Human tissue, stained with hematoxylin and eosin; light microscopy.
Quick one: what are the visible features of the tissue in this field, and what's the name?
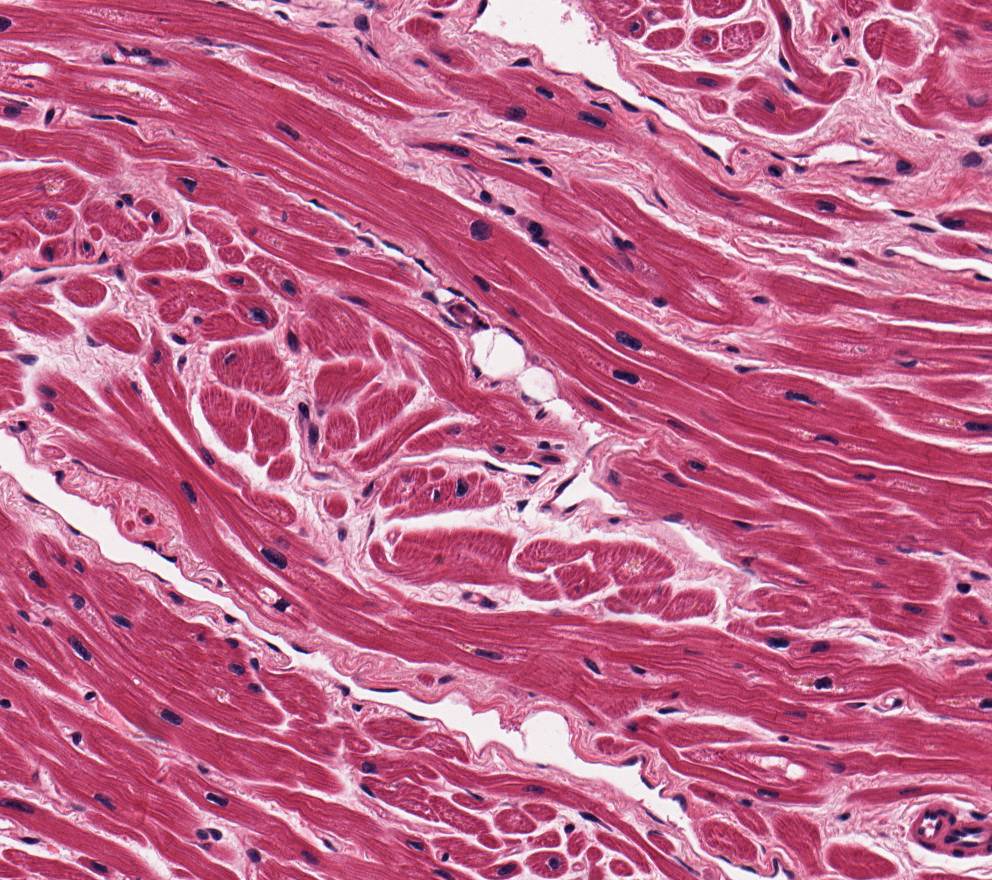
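Near the centre a group of fibres is cut across, so you get rounded and polygonal profiles. The muscle fibres branch and rejoin, their oval nuclei sit centrally, and the cytoplasm is a deep, even pink-red. This is the atrial appendage of the heart.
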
